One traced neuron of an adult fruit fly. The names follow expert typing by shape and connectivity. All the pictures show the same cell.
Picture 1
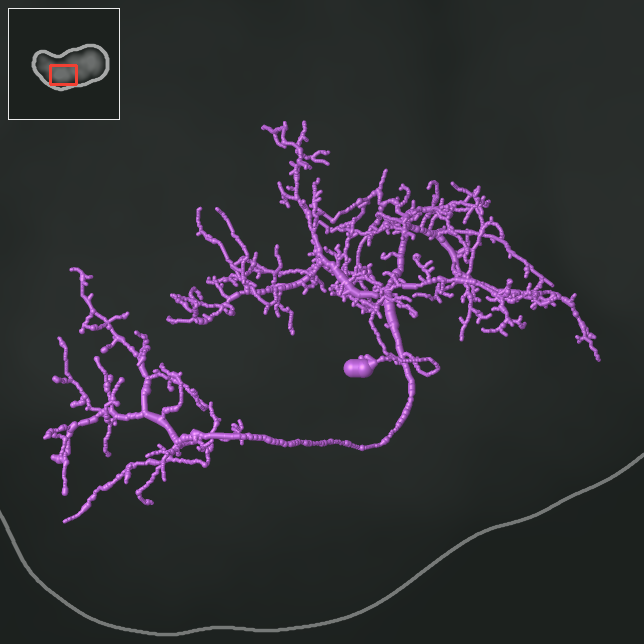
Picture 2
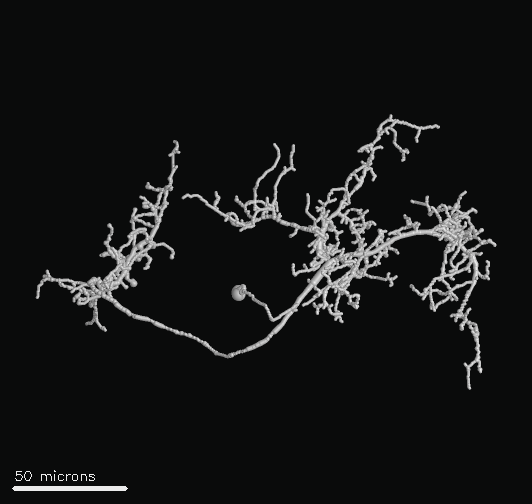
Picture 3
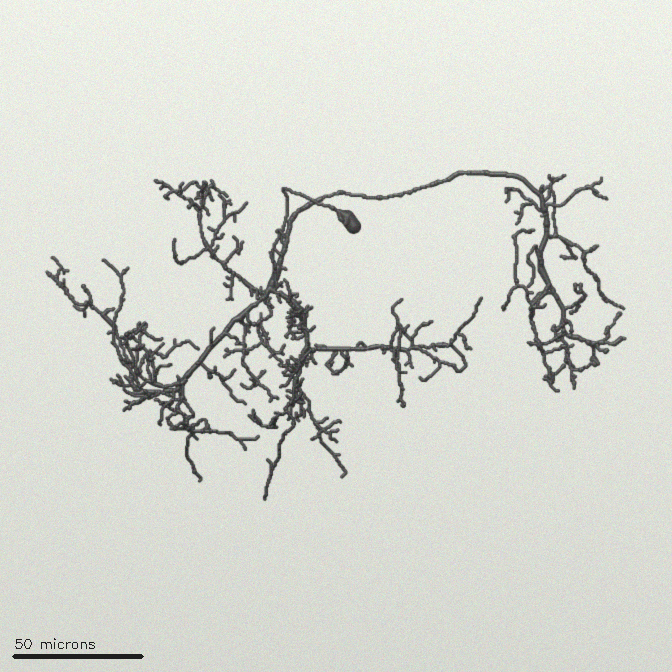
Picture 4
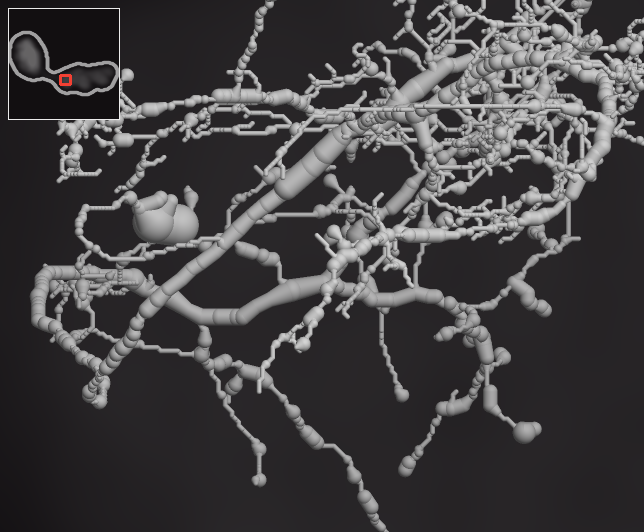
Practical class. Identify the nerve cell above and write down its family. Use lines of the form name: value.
family: hemilineage 01A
